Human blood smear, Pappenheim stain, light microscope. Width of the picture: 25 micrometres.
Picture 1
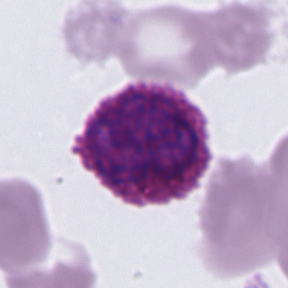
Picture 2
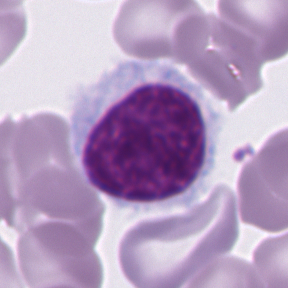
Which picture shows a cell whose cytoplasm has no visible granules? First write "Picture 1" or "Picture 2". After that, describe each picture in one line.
Picture 2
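What picture 1 shows: The cell is densely packed with coarse dark purple granules.
What picture 2 shows: The cytoplasm shows no visible granules.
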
